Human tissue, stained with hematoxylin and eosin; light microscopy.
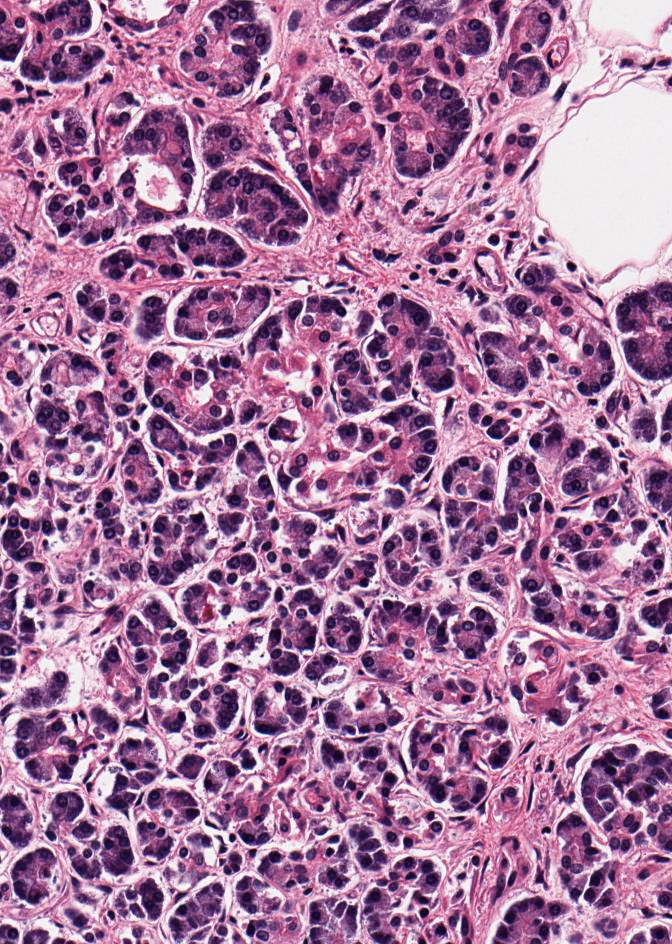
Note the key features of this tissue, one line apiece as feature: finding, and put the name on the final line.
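Stroma: thin pink fibrous bands between the glandular clusters, more plentiful in the upper half than the lower half
Acini: small and rounded, packed with epithelial cells; lumens mostly tiny or not visible
Nuclei: small, round, fairly uniform, lying toward the cell bases
Clefts: narrow and white, separating many acini from the stroma in the lower half
Tissue: pancreas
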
